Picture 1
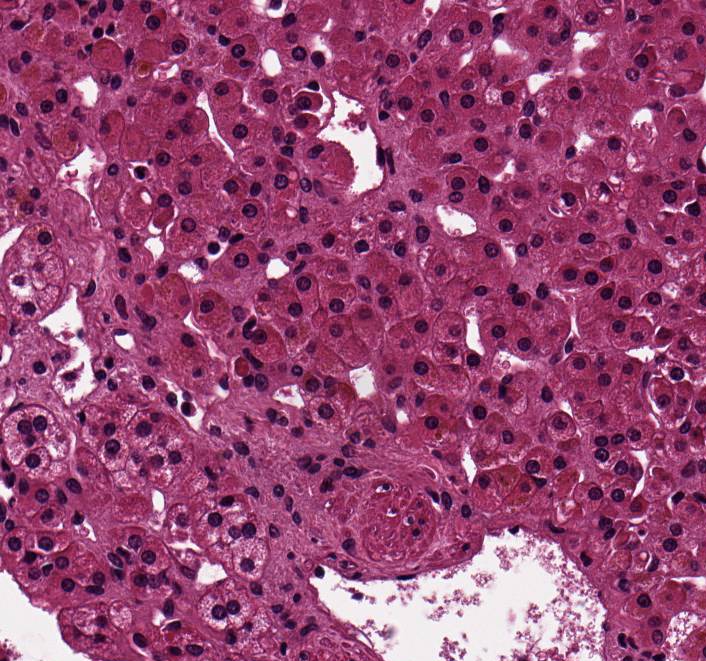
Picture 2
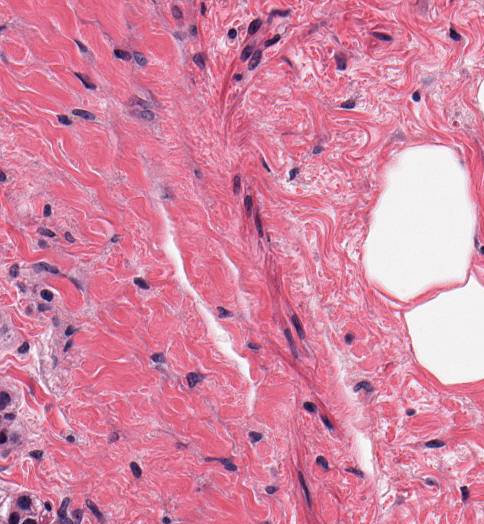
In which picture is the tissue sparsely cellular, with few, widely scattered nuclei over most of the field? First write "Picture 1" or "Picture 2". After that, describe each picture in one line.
Picture 2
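What picture 1 shows: Throughout the field, large polygonal cells lie in crowded plates and nests separated by narrow clear slit-like spaces.
What picture 2 shows: Nuclei are sparse, small, dark and mostly spindle-shaped or oval, lying scattered between the collagen bundles.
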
